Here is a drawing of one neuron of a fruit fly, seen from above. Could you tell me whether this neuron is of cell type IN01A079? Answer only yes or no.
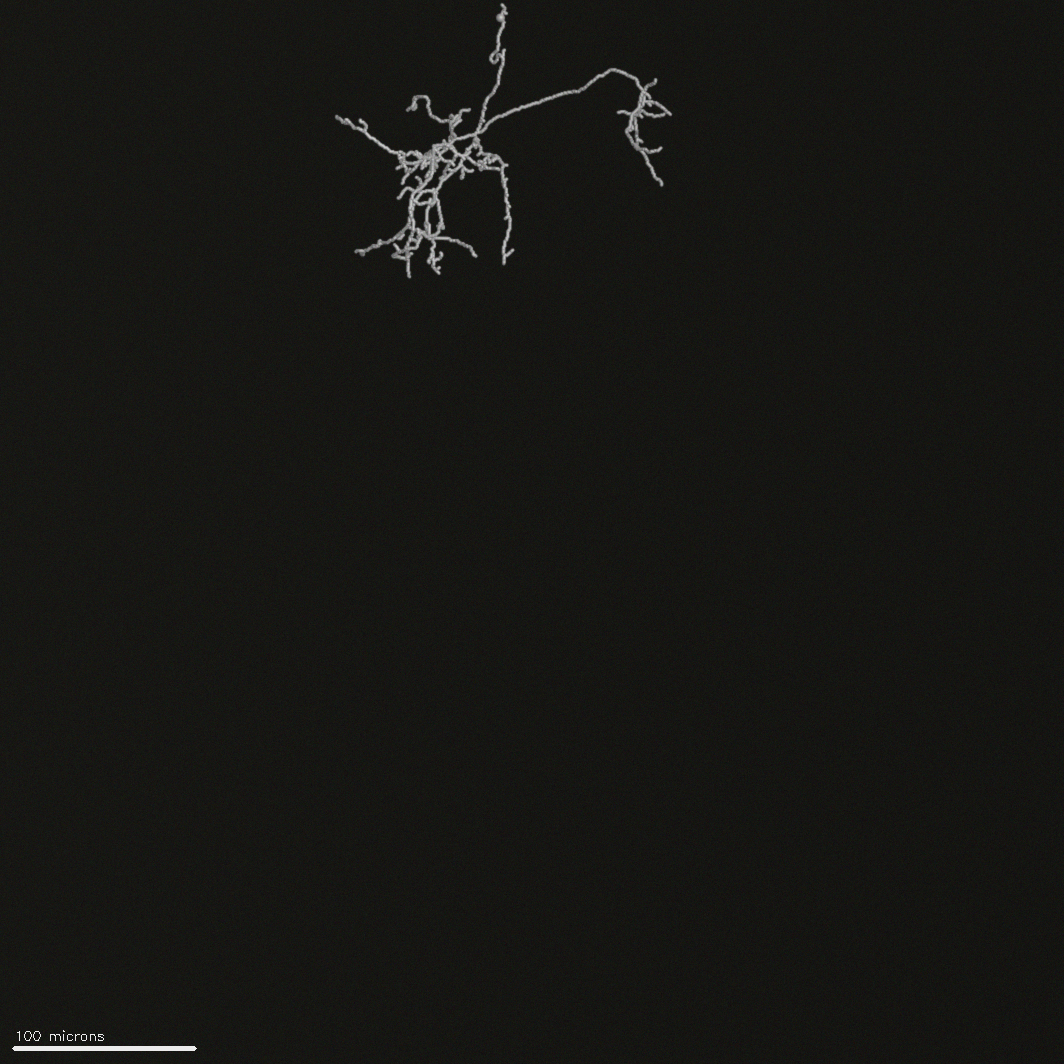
no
